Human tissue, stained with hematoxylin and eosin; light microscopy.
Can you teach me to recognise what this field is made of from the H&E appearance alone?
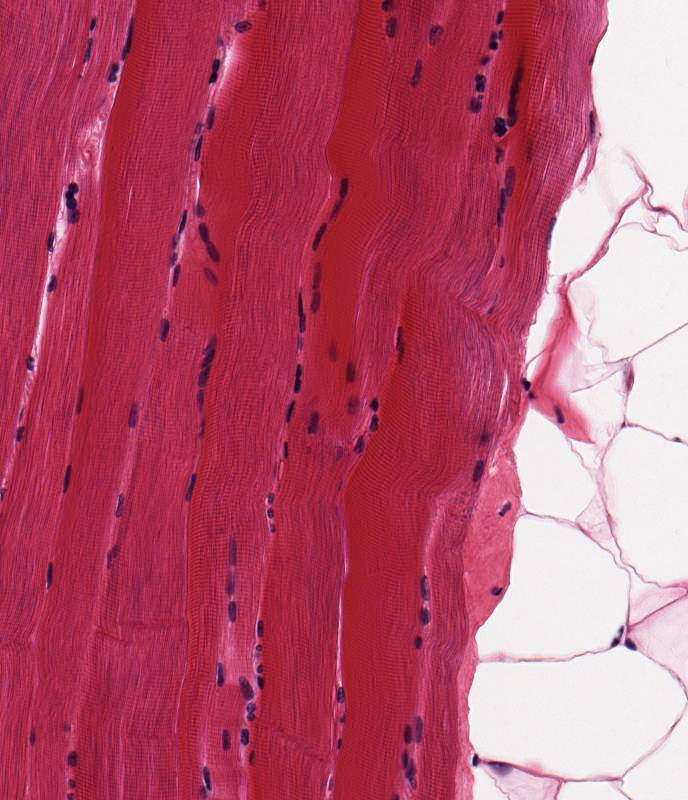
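What you have here is skeletal muscle. See the long, parallel fibres running roughly top to bottom on the left and centre: they show fine transverse cross-striations, and their elongated dark nuclei lie along the borders.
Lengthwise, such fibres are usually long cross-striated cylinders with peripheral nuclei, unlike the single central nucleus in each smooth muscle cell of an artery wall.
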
